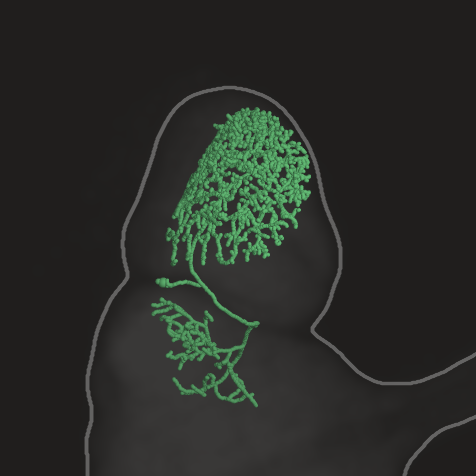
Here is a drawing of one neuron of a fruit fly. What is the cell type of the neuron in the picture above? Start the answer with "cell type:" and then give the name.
cell type: MeVP52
